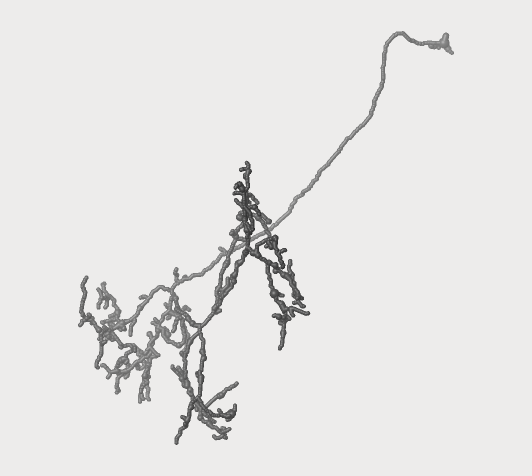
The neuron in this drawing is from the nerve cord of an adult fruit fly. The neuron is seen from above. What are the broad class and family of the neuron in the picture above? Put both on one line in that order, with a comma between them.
nerve-cord intrinsic neuron, hemilineage 13B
